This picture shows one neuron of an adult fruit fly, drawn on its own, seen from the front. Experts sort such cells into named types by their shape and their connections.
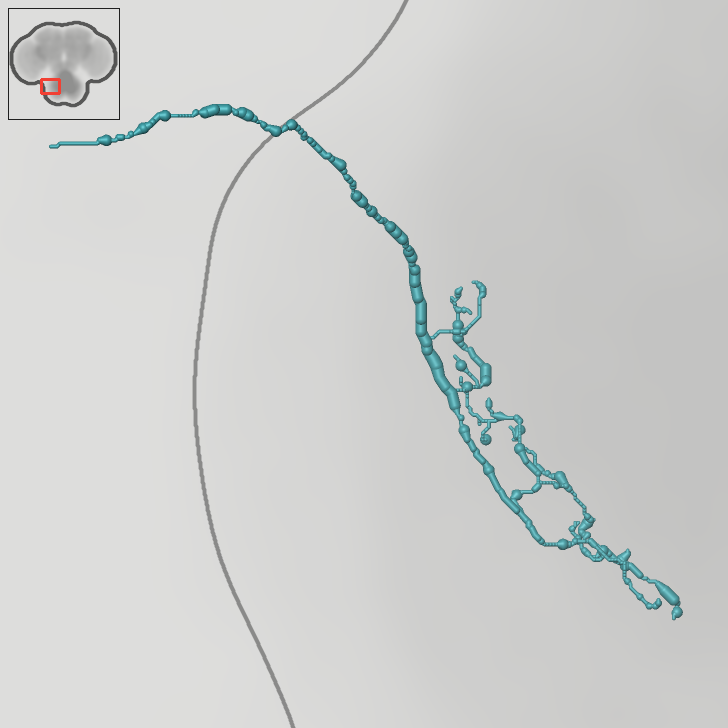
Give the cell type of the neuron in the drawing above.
SNta11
